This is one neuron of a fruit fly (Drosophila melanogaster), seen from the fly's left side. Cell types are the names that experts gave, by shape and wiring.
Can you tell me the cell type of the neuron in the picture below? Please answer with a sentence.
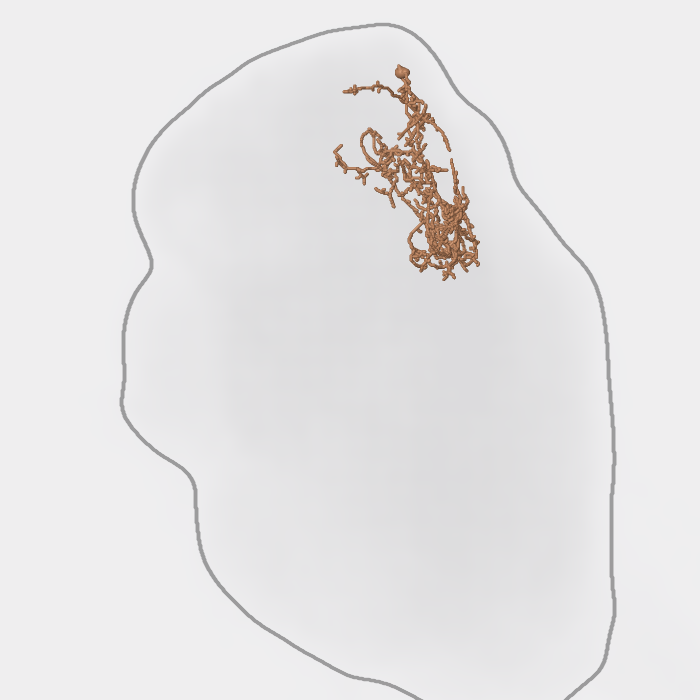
The cell type is ATL023.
